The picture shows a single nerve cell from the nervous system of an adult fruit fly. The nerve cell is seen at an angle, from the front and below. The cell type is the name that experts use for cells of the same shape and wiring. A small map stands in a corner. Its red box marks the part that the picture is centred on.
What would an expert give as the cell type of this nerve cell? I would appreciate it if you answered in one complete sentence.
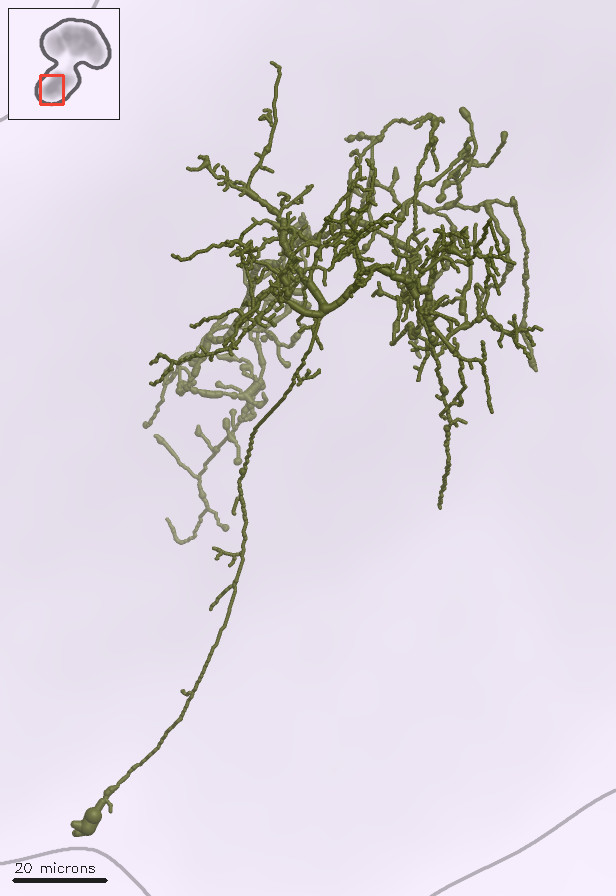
By its cell type, the nerve cell is IN05B041.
